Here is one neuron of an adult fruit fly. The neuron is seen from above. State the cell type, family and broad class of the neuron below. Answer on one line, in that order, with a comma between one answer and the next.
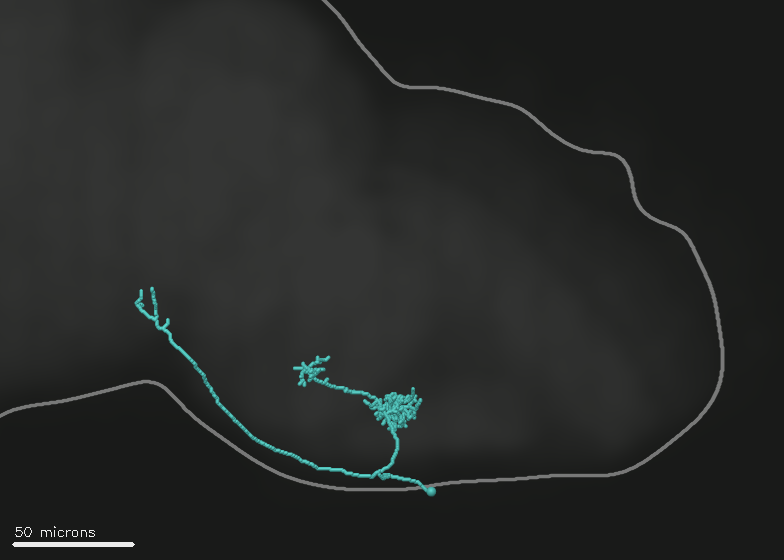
LLPC1, LLPC, visual projection neuron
